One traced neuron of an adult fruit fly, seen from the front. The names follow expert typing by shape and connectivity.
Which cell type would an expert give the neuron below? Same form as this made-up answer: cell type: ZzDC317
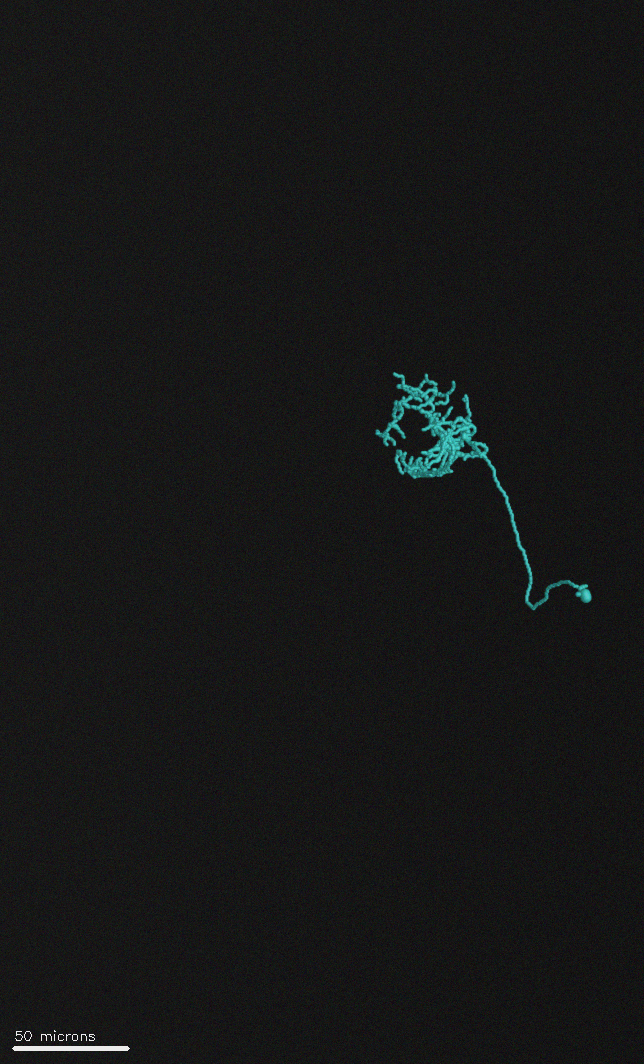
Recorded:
cell type: IN16B079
